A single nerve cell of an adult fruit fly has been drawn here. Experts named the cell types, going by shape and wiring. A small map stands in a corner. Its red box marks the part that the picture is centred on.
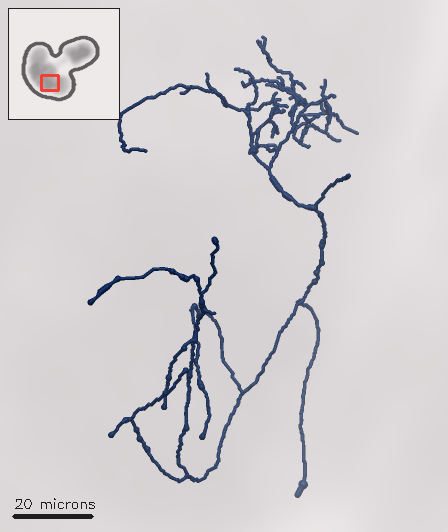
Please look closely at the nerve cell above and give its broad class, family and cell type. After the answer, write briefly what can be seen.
Its broad class is central-brain intrinsic neuron. Its family is hemilineage VPNp&v1_posterior. It is of cell type PLP158. By the scale bar it is about 120 microns tall in this view. Dozens of branch ends can be seen.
